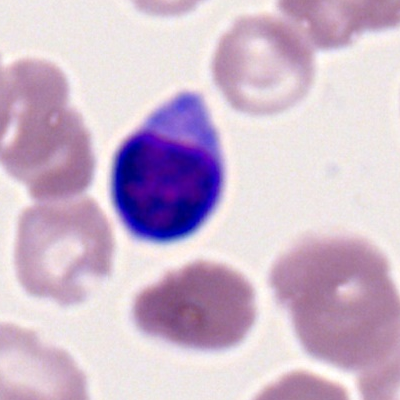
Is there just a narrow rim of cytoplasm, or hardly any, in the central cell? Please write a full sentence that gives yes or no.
Yes, what cytoplasm the cell has forms just a thin rim.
